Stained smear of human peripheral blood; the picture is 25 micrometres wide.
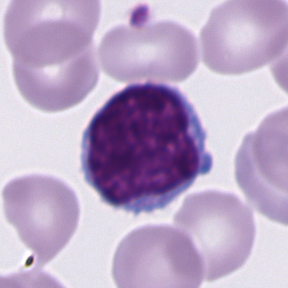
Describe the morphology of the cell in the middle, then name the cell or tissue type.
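Look first at the nucleus: it is round in outline and fills about 80% of the cell's area. Its chromatin is dense, dark purple and coarsely clumped. Around it the cytoplasm makes only a narrow rim, and you will find no vacuoles in it. On the right edge, notice a small rounded bleb of cytoplasm bulging outward. The whole cell is about 11 micrometres across. This is a typical lymphocyte.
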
